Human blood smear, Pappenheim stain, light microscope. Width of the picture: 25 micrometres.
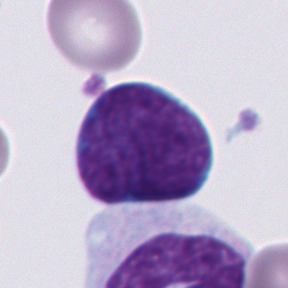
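Myeloblast in a stained peripheral blood smear. Its nucleus, about 11 micrometres across, fills about 90% of the cell's area. The chromatin is dark purple and finely stippled, without large dense blocks, and a faint curved crease crosses the lower part of the nucleus. No granules are visible in the cytoplasm, and the outline is smooth, with no surface projections.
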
